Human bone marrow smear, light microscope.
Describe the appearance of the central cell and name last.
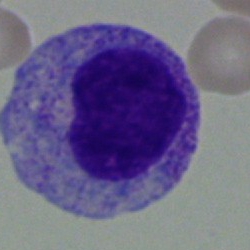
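Let me start with the nucleus: its left side is indented, which gives it a bean shape. It also sits off-centre, toward the right of the cell. Around it there's plenty of cytoplasm, pale bluish-lilac in colour. Fine purple granules are scattered all through that cytoplasm. So this is a myelocyte.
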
